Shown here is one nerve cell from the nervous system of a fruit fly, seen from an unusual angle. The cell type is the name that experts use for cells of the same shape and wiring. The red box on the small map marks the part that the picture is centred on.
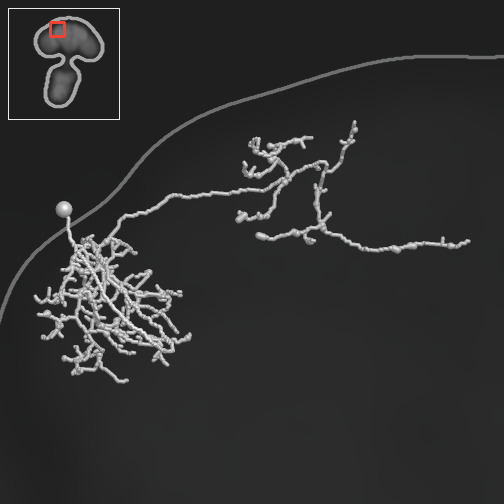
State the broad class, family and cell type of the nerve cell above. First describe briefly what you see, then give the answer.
It is in the brain and does not reach the nerve cord. Its cell body lies on the left of the picture. Dozens of branch ends can be seen. Its broad class is central-brain intrinsic neuron. The family is hemilineage VPNl&d1_dorsal. Its cell type is CB2823.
